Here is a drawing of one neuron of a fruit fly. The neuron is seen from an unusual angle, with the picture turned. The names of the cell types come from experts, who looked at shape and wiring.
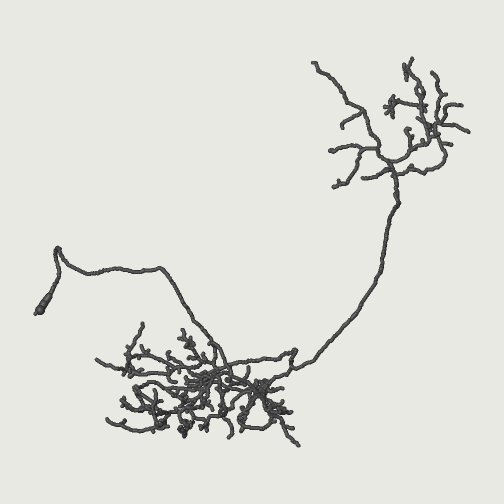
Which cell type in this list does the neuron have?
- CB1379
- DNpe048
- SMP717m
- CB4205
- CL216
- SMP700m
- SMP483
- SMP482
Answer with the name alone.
SMP482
